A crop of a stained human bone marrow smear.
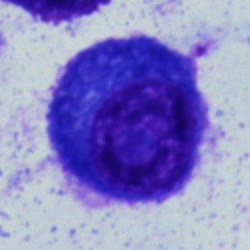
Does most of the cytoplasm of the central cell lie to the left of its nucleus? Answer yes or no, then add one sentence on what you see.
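Yes. The nucleus sits off-centre, toward the lower right of the cell.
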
